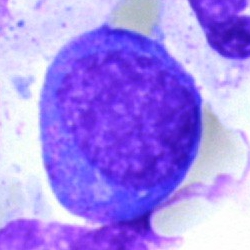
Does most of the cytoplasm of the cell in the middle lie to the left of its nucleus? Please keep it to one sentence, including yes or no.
Yes, it is to the left of the nucleus that most cytoplasm lies.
